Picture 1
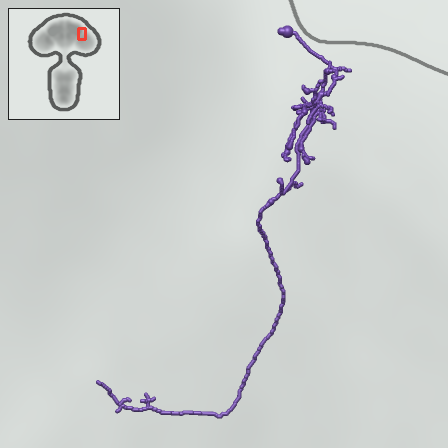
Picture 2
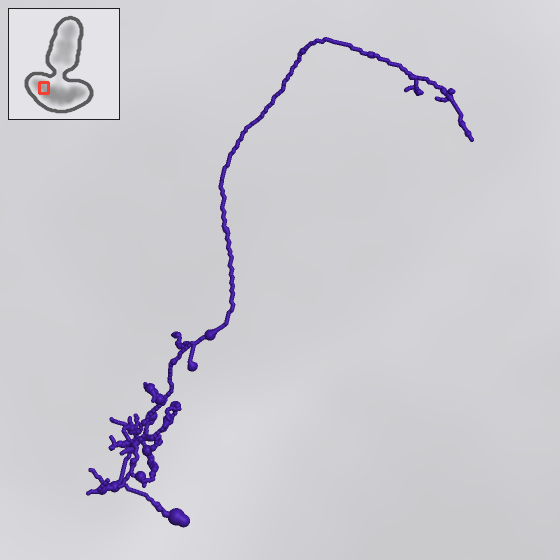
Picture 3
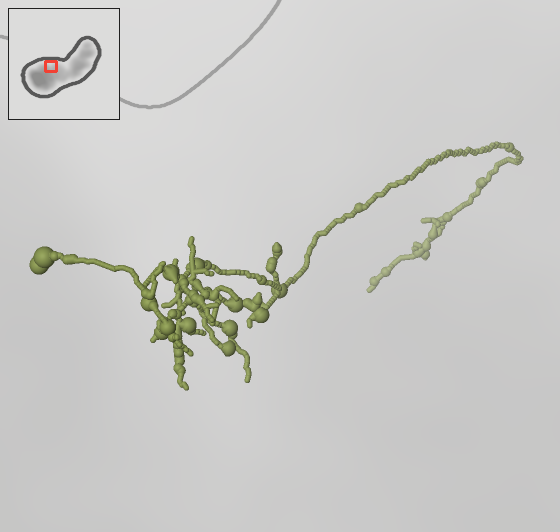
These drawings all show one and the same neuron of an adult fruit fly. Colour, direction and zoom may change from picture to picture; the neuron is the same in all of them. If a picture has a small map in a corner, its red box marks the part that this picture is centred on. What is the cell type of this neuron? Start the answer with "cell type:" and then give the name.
cell type: Tm5c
